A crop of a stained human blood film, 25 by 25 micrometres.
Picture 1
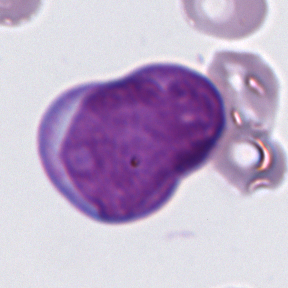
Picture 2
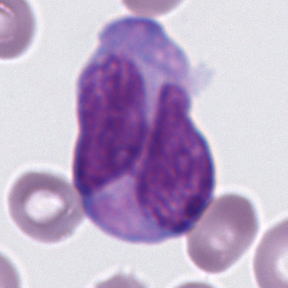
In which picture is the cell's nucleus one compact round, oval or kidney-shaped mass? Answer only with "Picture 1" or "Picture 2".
Picture 1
